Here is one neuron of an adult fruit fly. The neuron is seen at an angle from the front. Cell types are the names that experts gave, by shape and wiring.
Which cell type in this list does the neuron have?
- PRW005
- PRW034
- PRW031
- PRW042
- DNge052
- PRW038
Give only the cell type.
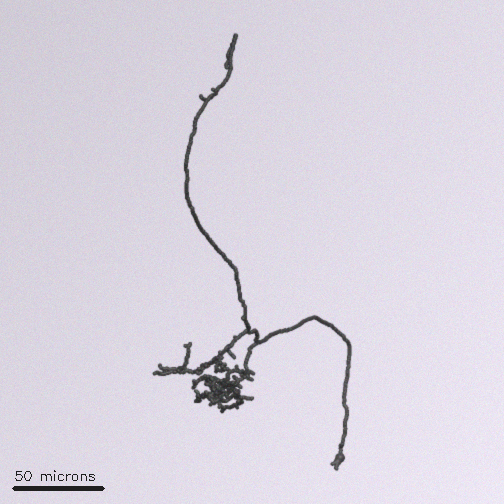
PRW005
